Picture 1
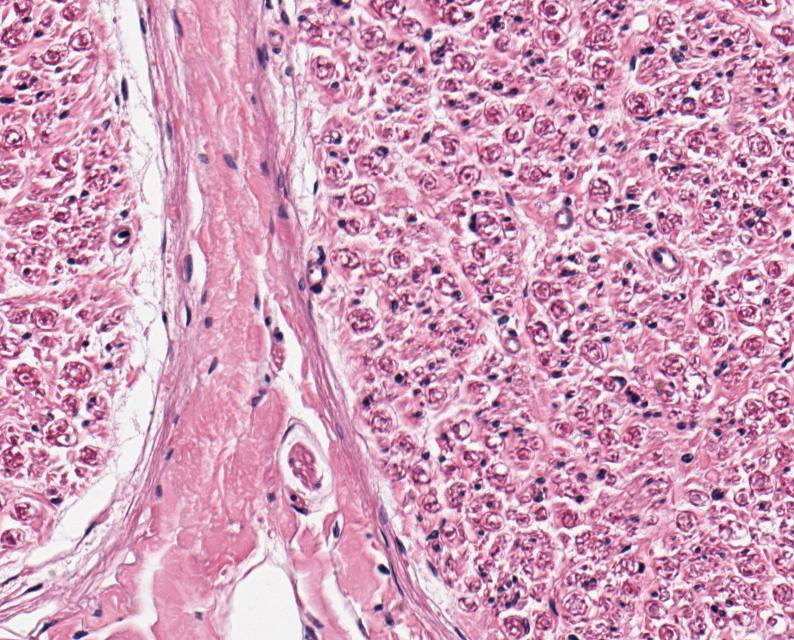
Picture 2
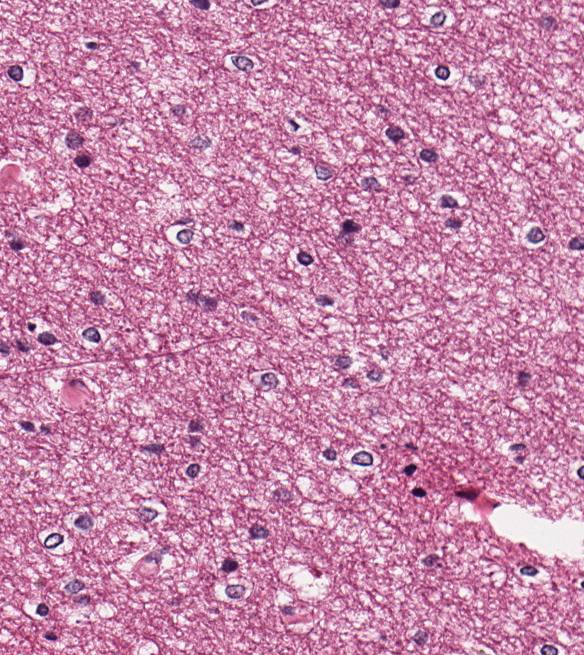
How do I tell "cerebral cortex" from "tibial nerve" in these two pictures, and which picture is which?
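Picture 1: tibial nerve; picture 2: cerebral cortex. In the tibial nerve, a top-to-bottom band of pink fibrous tissue just left of centre separates a narrow field of densely packed round profiles on the left from a wider one on the right. Wavy pink collagen bundles with dark spindle-shaped nuclei form this band, with a small blood vessel cut in cross-section in its lower half. Small dark oval nuclei lie singly between the round fibre profiles. In the cerebral cortex, nuclei lie singly and fairly evenly spaced, not in clusters or rows, mostly small, round and dark purple, many within a clear, empty halo. A rounded pink cell body lies at the left edge, near the middle.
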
